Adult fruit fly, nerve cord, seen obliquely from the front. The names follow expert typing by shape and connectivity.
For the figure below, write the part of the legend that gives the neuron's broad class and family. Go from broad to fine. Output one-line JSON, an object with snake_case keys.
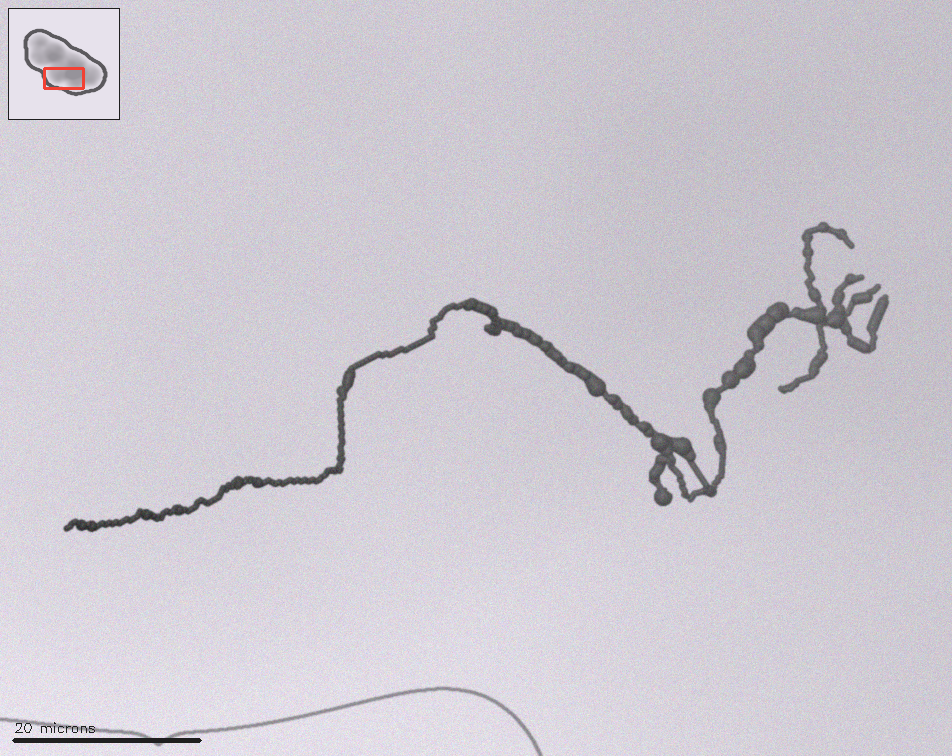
{"broad_class": "sensory neuron entering the nerve cord", "family": "class gustatory"}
